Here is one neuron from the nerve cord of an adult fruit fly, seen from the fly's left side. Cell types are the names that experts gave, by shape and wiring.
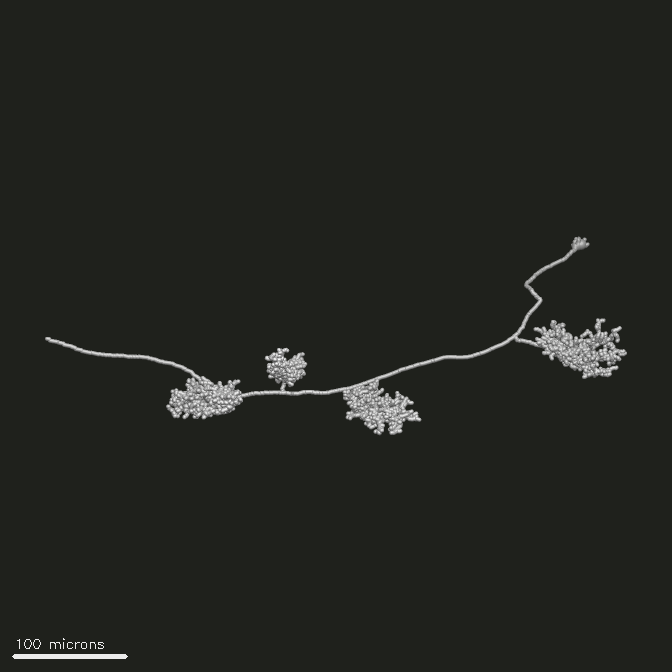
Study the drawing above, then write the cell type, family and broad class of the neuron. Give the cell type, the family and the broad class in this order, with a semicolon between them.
AN13B002; AN13B; ascending neuron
